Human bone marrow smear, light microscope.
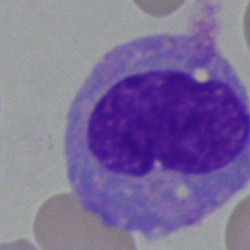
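Monocyte in the centre. The nucleus sits to the right, leaving a wider rim of plentiful, pale lilac-blue cytoplasm on the left. Dark purple chromatin is finely stippled, not coarsely clumped. Two small clear vacuoles lie at the nucleus's upper right edge and below it.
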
